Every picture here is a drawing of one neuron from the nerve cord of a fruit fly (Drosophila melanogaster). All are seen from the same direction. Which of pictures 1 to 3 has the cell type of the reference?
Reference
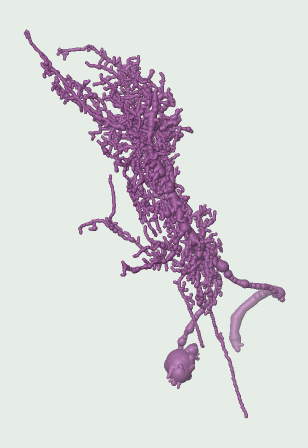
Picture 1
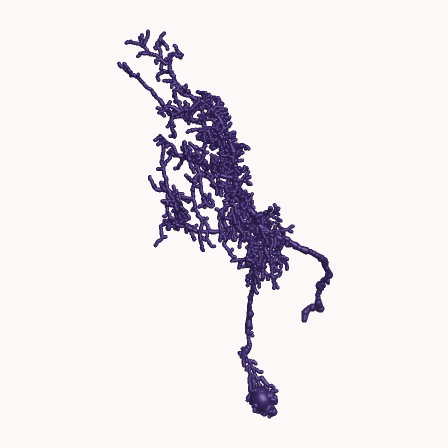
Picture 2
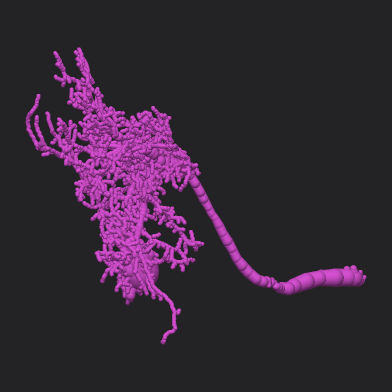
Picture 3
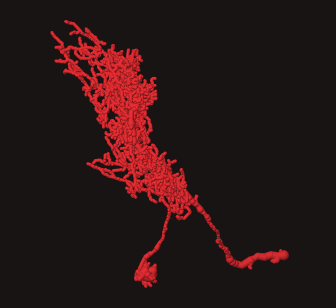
Picture 3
